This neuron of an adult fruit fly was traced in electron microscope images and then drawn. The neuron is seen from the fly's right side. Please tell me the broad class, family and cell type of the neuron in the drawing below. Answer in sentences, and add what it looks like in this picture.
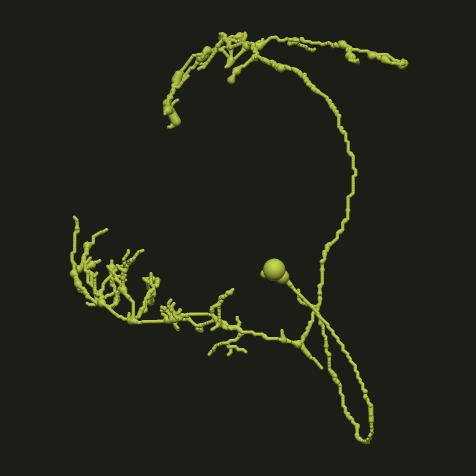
This is a central-brain intrinsic neuron. Its family is hemilineage LHl1. The cell type is LHAV4d1. Its cell body lies in the middle of the picture. Dozens of branch ends can be seen.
